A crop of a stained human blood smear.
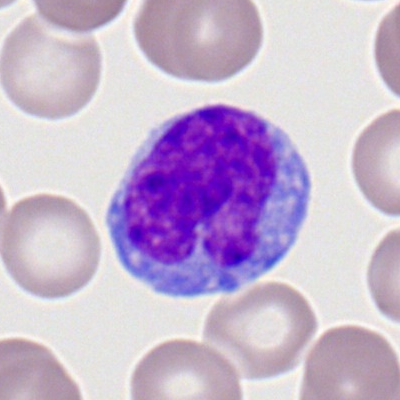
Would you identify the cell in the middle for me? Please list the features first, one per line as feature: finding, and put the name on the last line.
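Outline: roughly round, smooth edge
Nucleus: deep notch in lower edge, bean-shaped
Chromatin: dark clumped patches, paler spaces between
Cytoplasm: rim widest on right side
Name: monocyte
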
